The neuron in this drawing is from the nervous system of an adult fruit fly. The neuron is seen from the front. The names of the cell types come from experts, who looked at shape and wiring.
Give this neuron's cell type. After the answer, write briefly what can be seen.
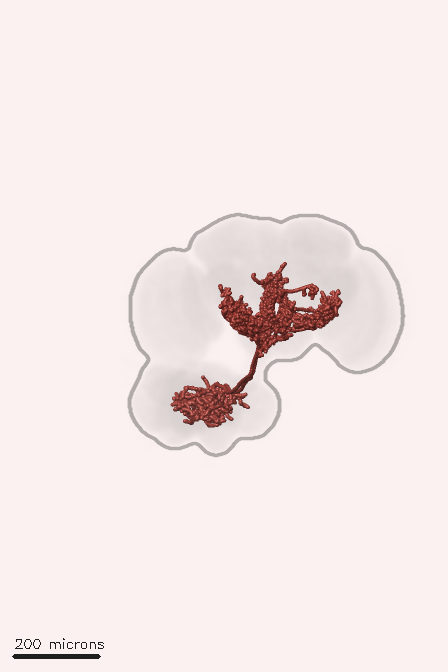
The cell type is DNge138. This is a descending neuron. From left to right in the picture it spans about 400 microns. In this view it is about as wide as it is tall.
